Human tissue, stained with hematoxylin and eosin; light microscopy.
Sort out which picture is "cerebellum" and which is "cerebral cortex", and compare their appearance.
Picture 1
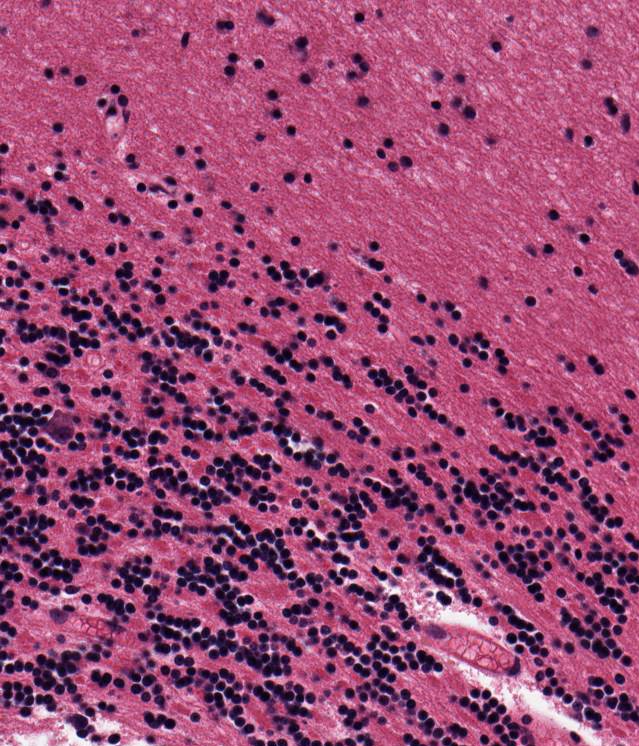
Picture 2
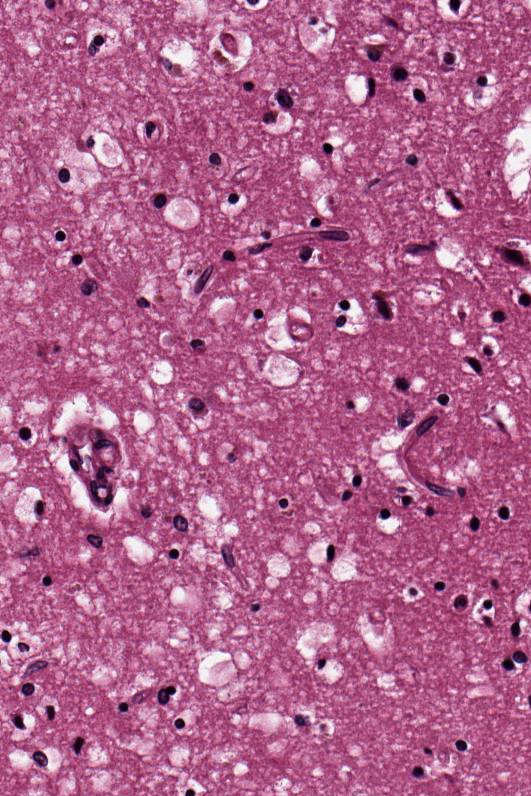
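Shown in picture 1 is cerebellum; picture 2 shows cerebral cortex. The cerebellum field divides diagonally into a densely nucleated zone at lower left and a pale pink, sparsely nucleated zone at upper right. The dense zone is packed with small, round, dark-staining nuclei with hardly any visible cytoplasm, gathered in clusters between small nucleus-free pink islands. In the cerebral cortex, by contrast, a finely fibrillary pink matrix fills the whole field, with scattered cells and no organised units. Most of these cells are small, with round, dark, dense nuclei and little visible cytoplasm, and many sit within clear halos.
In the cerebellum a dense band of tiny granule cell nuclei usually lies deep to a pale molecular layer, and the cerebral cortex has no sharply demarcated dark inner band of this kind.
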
